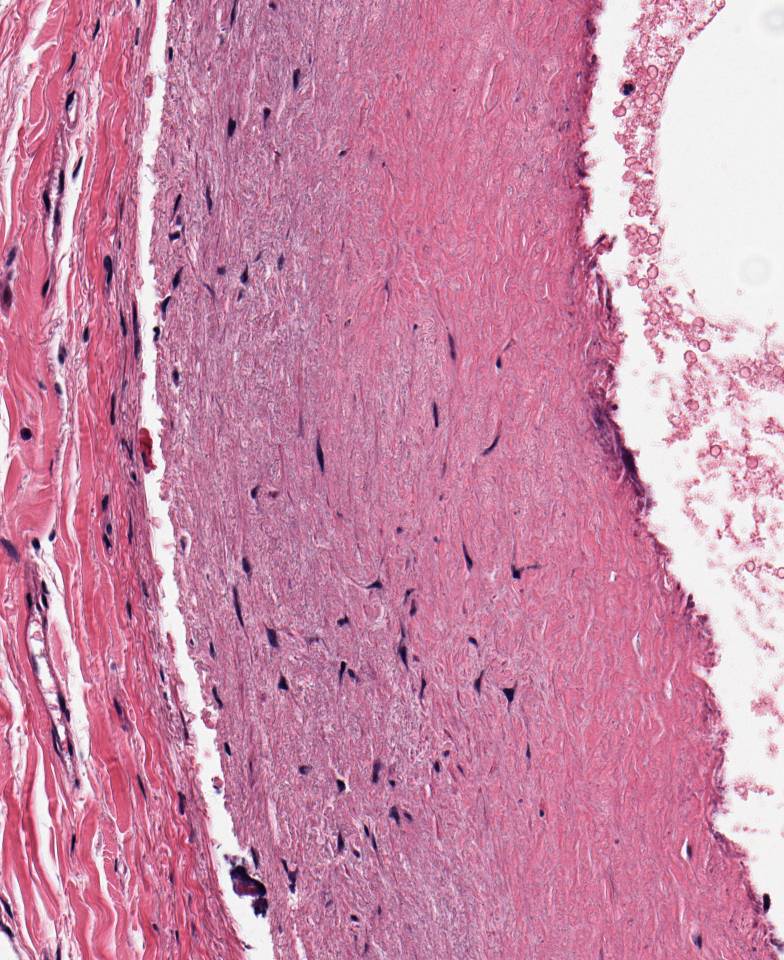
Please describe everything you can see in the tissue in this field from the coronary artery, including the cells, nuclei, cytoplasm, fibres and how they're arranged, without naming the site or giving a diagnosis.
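There are three vertical zones: bright pink collagen bundles at the left, a broad paler fibrillar band in the middle, open space with red blood cells at the right. In that middle band the fine fibres run mainly top to bottom, parallel to its edges; cells are sparse, just scattered small dark spindle-shaped and stellate nuclei.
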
